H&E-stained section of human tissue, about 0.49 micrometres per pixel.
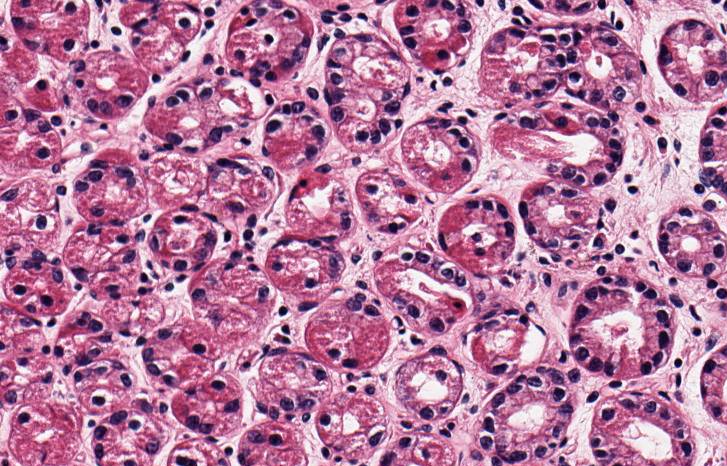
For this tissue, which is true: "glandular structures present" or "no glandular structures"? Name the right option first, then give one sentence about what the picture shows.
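Glandular structures present. The whole field is filled edge to edge by closely packed, rounded glandular units cut mostly in cross-section.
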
